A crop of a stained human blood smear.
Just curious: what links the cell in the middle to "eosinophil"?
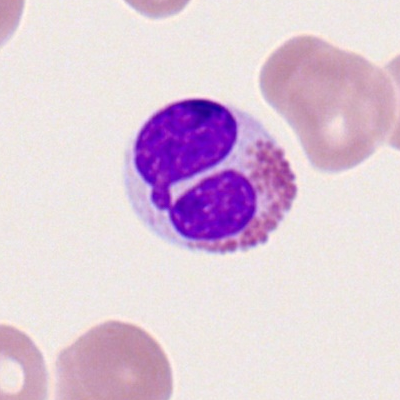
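Here the eosinophil's nucleus has two lobes joined by a narrow strand, which fits the name.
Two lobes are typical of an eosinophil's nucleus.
The coarse, round, orange-pink granules in the cytoplasm fit as well.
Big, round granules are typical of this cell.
The chromatin is dark purple and coarsely clumped. The granules crowd mainly along the right side of the cell.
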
